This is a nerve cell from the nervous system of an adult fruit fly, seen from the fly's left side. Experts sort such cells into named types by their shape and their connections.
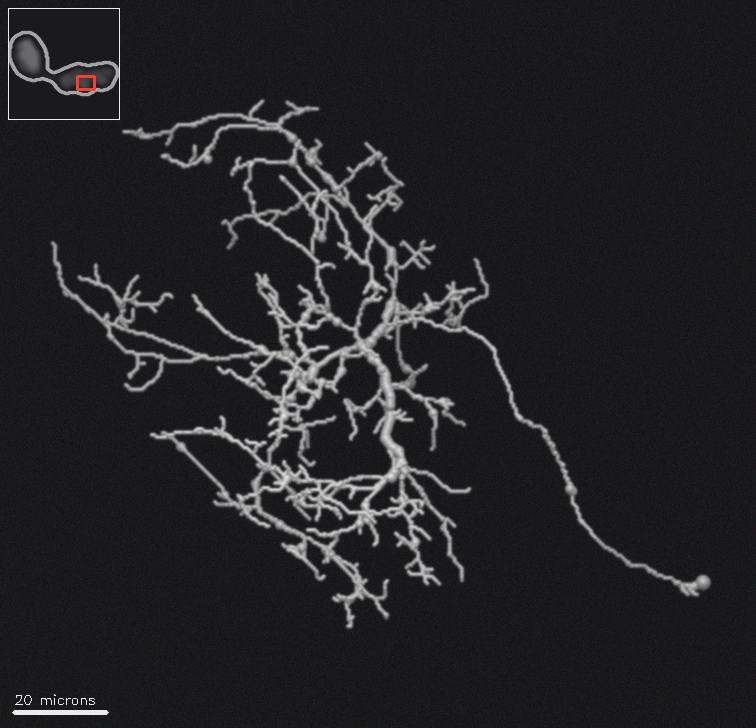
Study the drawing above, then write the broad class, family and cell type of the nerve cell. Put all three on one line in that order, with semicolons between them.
nerve-cord intrinsic neuron; hemilineage 04B; IN04B089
